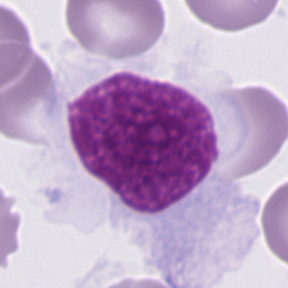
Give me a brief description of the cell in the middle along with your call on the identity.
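Edge irregular and ragged. Thin pale flaps of cytoplasm spread out from it. Chromatin dark purple, finely stippled. No distinct coloured granules in cytoplasm. Central cell: hairy cell.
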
